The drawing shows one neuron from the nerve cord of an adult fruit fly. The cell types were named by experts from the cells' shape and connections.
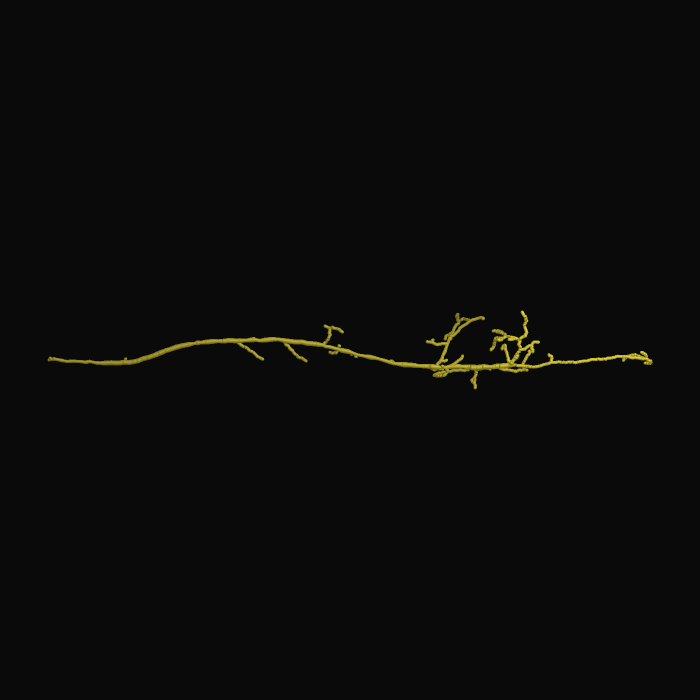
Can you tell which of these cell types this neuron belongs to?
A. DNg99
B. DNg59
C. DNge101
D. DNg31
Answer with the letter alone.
A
